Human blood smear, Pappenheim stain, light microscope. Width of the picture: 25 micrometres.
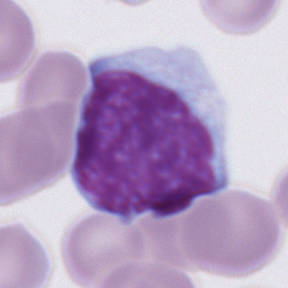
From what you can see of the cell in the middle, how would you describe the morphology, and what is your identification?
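Looking at the outline first, it isn't a smooth round edge; it's irregular, with angular corners. Inside, the nucleus is one single unlobed mass. Its chromatin is dark purple and clumped, and I can make out small pale gaps between the clumps. I can't find any granules in the cytoplasm. The cell in the middle is a typical lymphocyte.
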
